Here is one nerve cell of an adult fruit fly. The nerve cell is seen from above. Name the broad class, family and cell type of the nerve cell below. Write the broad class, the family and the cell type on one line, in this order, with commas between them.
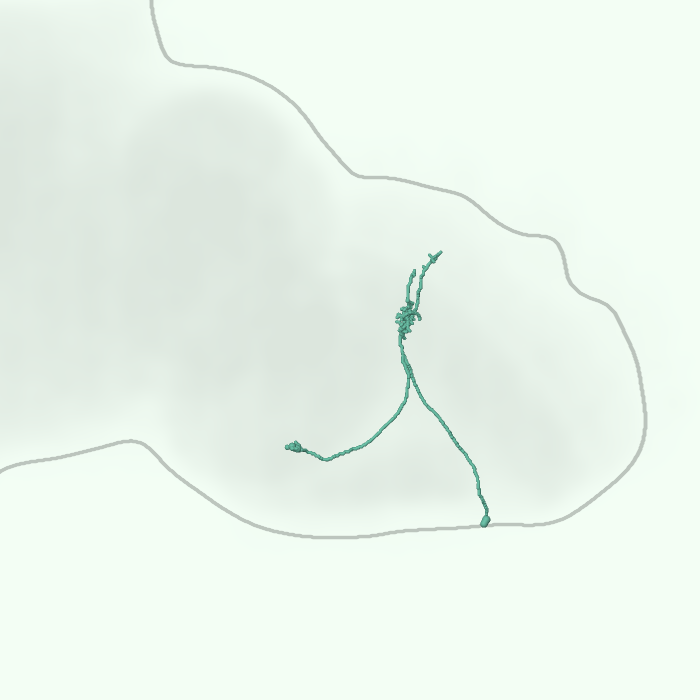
optic-lobe intrinsic neuron, T, T2a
